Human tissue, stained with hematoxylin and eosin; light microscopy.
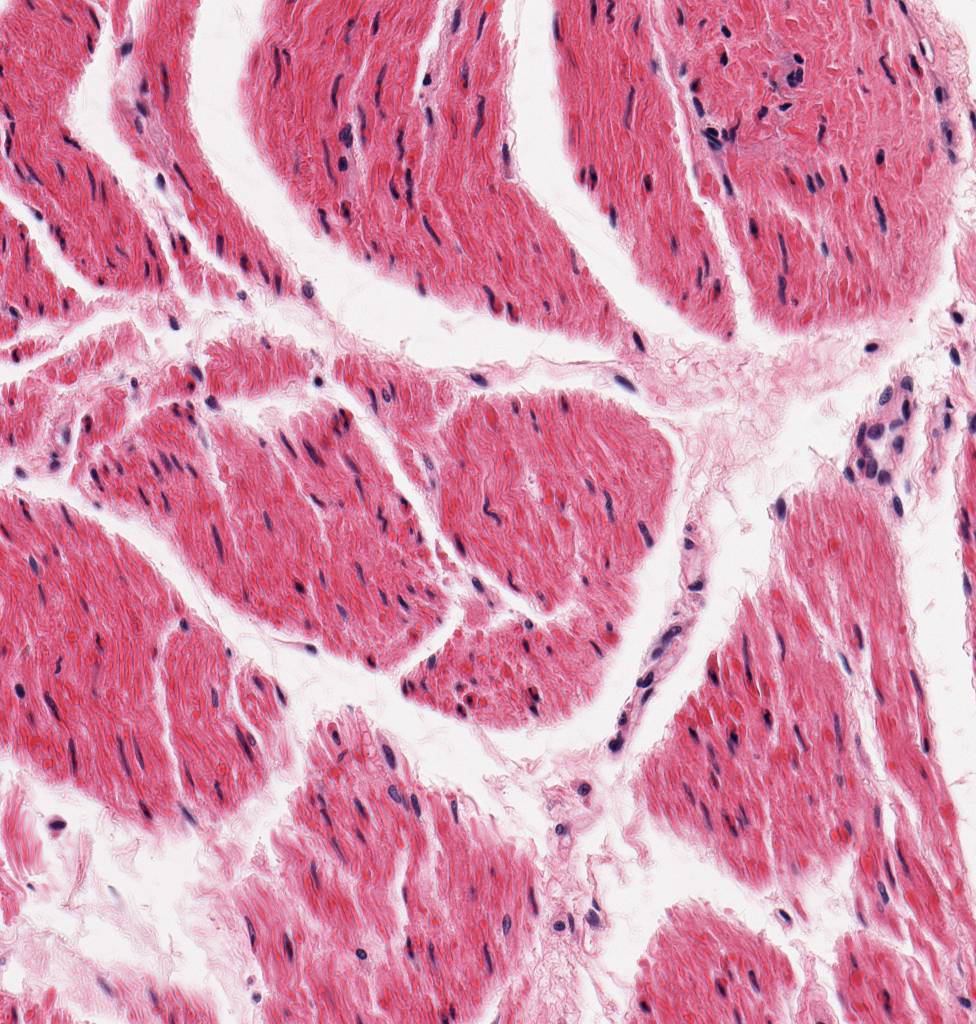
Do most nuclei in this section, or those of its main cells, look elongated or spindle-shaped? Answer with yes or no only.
Yes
